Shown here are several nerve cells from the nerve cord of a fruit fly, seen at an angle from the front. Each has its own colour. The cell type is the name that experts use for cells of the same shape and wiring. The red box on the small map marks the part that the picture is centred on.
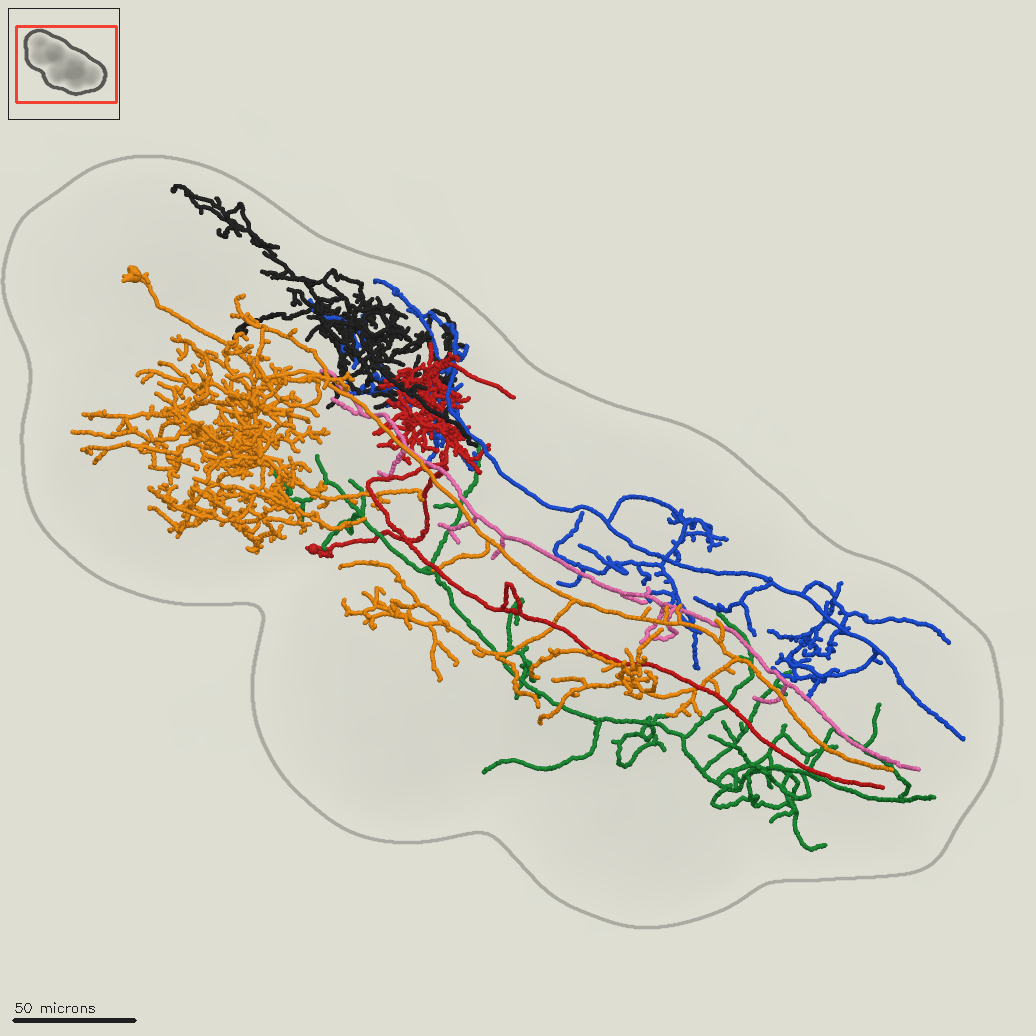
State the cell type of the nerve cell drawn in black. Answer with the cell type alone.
IN12A039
